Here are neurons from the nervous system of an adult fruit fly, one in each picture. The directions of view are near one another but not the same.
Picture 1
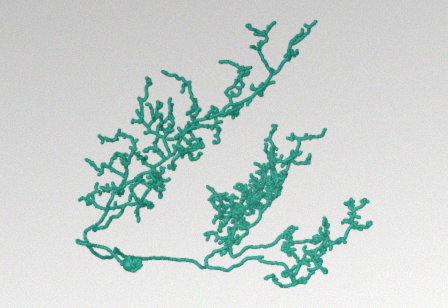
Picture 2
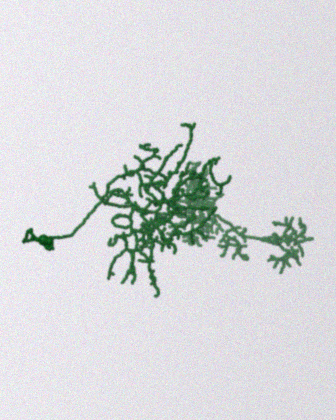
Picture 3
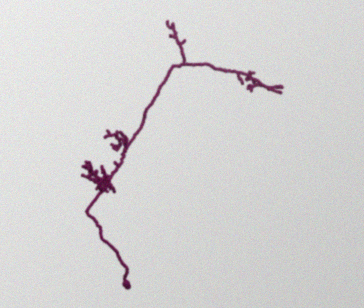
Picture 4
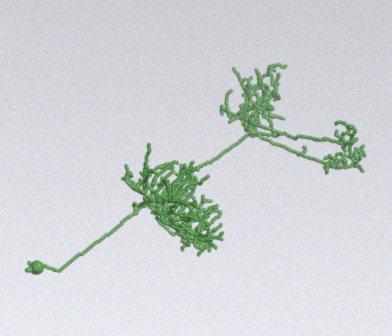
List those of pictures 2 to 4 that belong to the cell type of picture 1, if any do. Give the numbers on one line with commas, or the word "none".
2, 4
